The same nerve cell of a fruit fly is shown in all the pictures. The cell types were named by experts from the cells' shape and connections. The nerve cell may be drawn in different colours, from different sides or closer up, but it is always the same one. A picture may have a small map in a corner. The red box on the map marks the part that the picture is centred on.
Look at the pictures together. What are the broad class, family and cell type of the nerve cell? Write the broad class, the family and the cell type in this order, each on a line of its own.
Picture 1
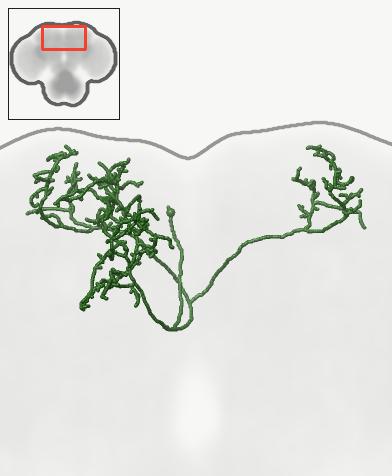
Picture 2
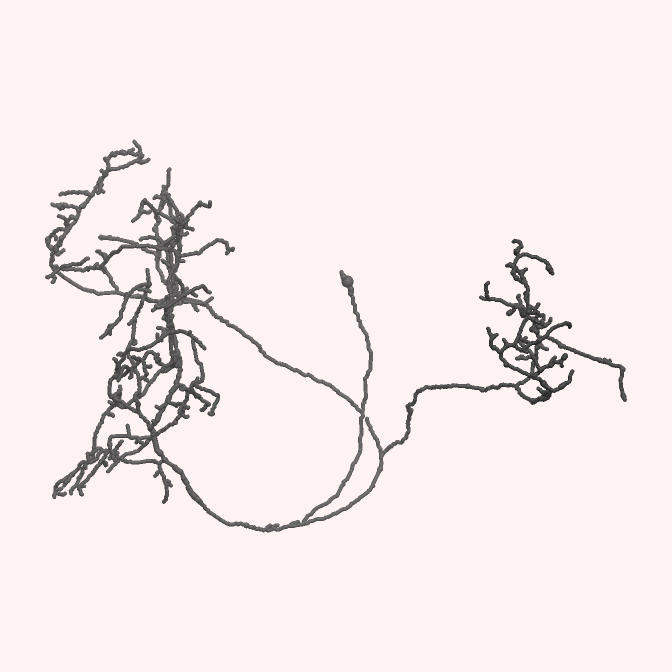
central-brain intrinsic neuron
hemilineage DM1_antero_dorsal
CRE083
